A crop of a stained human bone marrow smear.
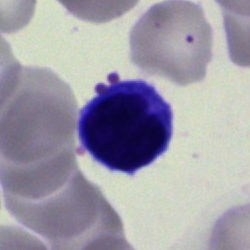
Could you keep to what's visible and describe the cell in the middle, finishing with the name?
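Roughly round in outline, this cell is almost entirely taken up by its nucleus. The chromatin is dense and stains very dark purple. Cytoplasm shows, if at all, as a very thin rim that is barely visible. This is a lymphocyte.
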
